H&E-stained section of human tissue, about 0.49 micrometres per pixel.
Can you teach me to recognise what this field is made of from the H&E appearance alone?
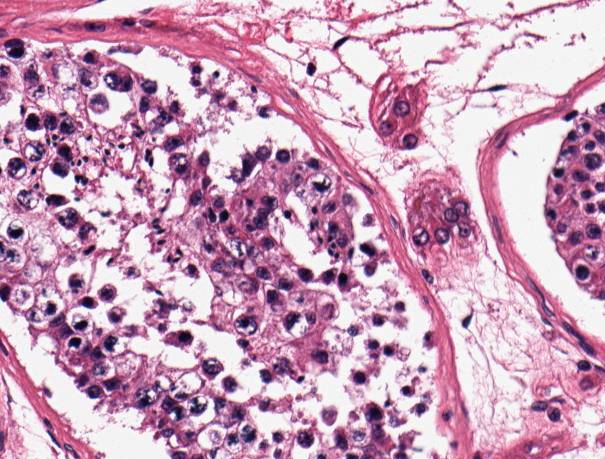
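This is mainly seminiferous tubule. A large cell-filled tubule takes up the left and centre, and I notice a second cut at the right edge. Its cells crowd together, with round dark purple nuclei among many clear, vacuolated spaces.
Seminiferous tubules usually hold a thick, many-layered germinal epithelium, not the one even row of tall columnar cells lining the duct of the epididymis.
Along the lower left, some cells have large round nuclei, each with a clear halo of pale cytoplasm. Between tubules, I find loose, pale tissue: fine wispy pink fibres and much empty space.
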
